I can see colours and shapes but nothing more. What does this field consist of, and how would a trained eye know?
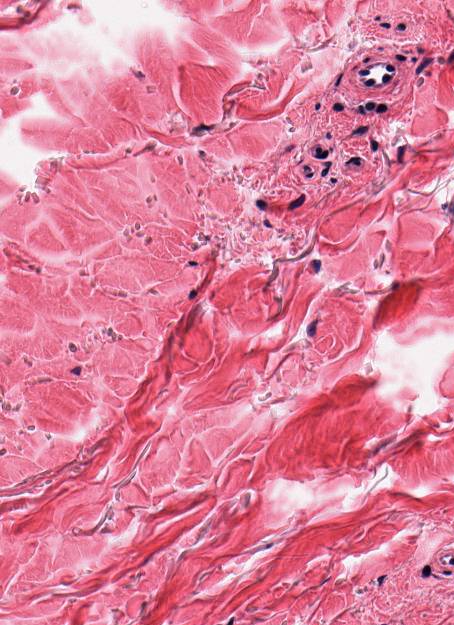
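That's dermis you've got there. Pink eosinophilic fibre bundles fill the field, cut in different planes.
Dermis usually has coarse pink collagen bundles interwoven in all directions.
The nuclei are sparse, small and dark, tucked between the fibres.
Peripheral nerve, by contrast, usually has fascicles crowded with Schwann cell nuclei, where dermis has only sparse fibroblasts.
Up at the upper left the bundles are cut across as closely packed polygonal profiles, and there's no epithelium anywhere.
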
